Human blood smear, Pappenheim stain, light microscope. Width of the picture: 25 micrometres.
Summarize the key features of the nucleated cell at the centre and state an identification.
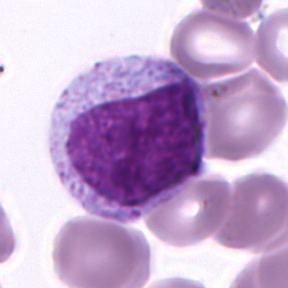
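The nucleus lies off-centre, displaced toward the right side of the cell, and measures about 12 micrometres across. Its upper edge runs as a fairly straight line from left to upper right. The cytoplasm is pale bluish-grey, with fine purplish-pink granules scattered through it. This cell is a myelocyte.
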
